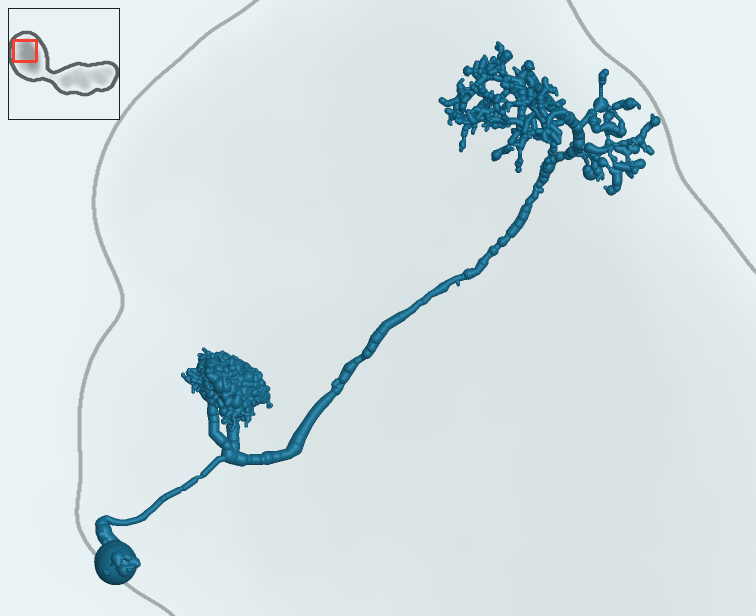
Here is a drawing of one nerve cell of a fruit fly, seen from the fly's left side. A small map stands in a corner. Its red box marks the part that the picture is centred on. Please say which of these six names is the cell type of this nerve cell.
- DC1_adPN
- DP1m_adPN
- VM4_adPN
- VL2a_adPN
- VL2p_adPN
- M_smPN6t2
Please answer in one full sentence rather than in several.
The nerve cell is a member of cell type DP1m_adPN.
